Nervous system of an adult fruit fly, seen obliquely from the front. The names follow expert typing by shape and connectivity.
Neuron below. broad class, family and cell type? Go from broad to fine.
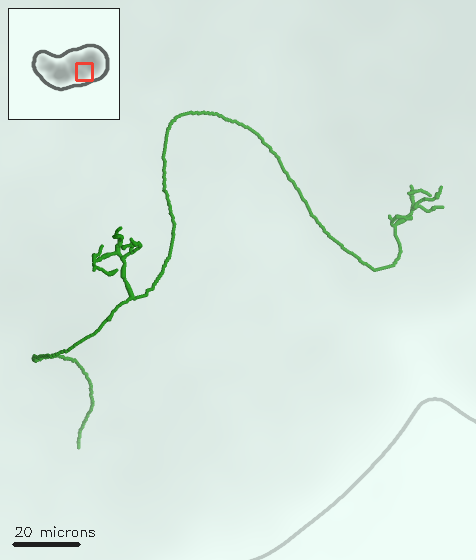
sensory neuron entering the brain; class olfactory; ORN_VC1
